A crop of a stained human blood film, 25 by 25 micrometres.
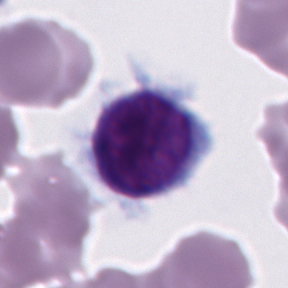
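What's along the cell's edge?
Fine, hair-like projections, coming off most of it.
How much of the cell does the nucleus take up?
Most of it, leaving just a narrow rim of pale blue cytoplasm, widest on the right side of the nucleus.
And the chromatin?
Dense and dark purple.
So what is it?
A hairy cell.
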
